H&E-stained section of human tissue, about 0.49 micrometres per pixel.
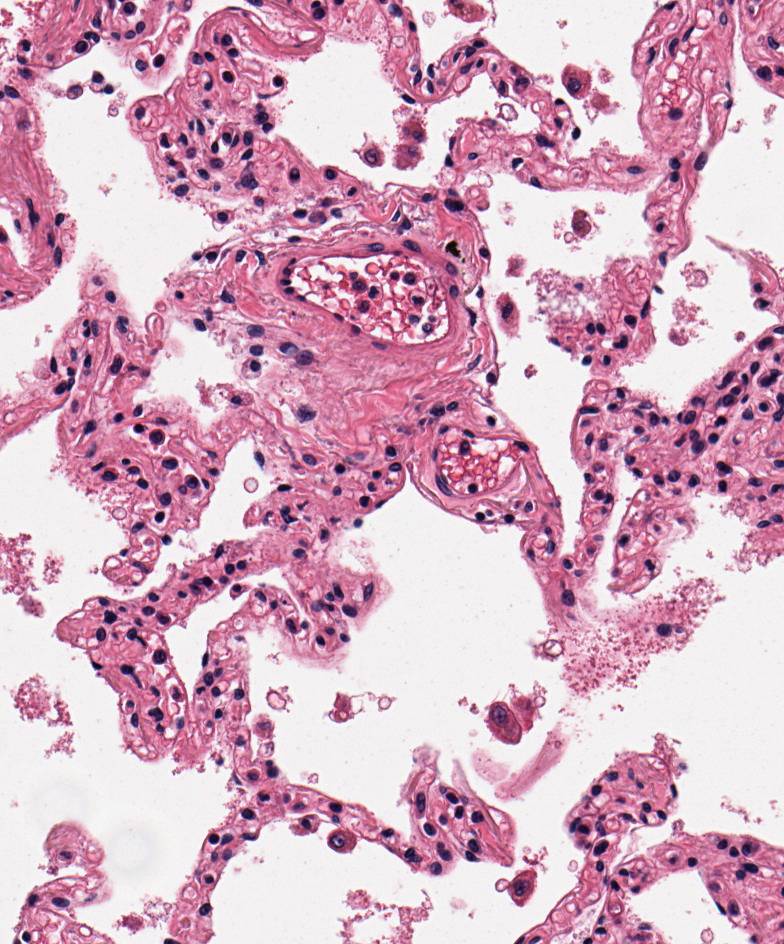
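Lung. A vessel packed with red blood cells and cuffed by pink collagen sits in the upper centre, and a smaller blood-filled vessel lies below and right of it. Scattered rounded cells with abundant pink cytoplasm lie free in the open spaces. Loose granular pink material lies in several, notably right of centre.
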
